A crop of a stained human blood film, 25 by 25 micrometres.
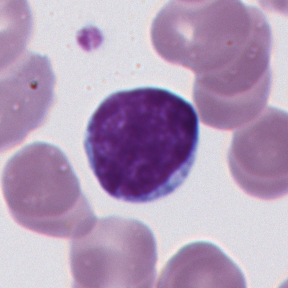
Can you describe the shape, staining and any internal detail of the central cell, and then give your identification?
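Outline comes first: smooth and roughly round, about 10 micrometres across. Next, the nucleus is roundish, without lobes, and about 10 by 9 micrometres. The cytoplasm shows no vacuoles. The surface carries no hair-like projections. The cell is a typical lymphocyte.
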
